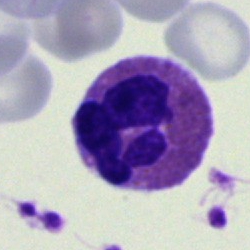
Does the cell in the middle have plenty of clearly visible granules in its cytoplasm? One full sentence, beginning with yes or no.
Yes, visible granules are present in great number in its cytoplasm.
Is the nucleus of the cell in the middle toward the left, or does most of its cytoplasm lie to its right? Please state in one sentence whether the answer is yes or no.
Yes, the nucleus is found toward the left, whether upper, middle or lower.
